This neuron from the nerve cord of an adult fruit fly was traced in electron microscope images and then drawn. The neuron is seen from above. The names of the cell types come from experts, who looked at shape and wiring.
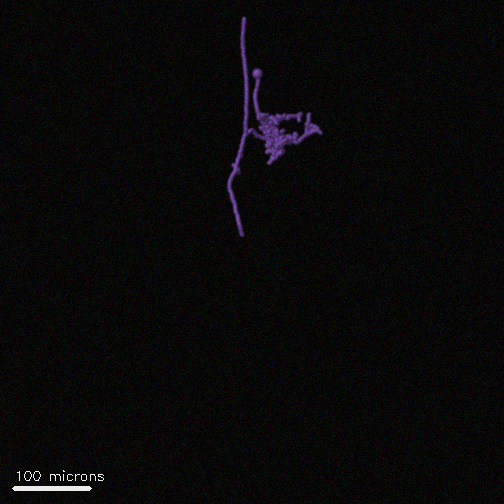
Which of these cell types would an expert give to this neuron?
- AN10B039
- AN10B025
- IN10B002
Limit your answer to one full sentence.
This neuron is given the cell type AN10B039.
